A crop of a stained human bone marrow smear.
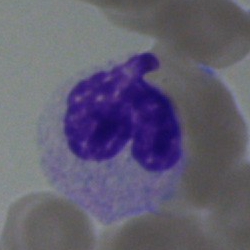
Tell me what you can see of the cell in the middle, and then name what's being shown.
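The cell has a roughly round, smooth outline. A small knob of nucleus projects upward from the top of the nucleus. The chromatin is dense and dark purple, with a few small pale spots, and no nucleoli are visible. The cell is a band neutrophil.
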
